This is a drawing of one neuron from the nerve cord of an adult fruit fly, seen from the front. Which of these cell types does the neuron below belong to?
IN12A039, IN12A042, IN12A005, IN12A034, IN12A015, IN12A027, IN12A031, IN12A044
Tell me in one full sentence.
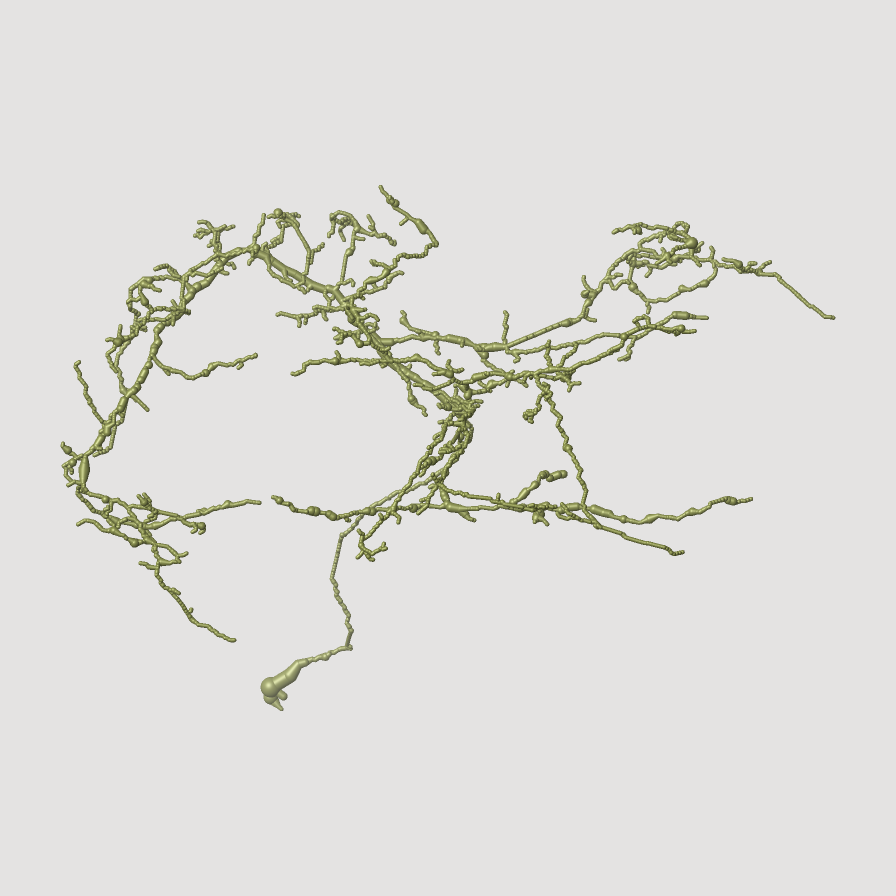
In terms of cell type, the neuron is IN12A044.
